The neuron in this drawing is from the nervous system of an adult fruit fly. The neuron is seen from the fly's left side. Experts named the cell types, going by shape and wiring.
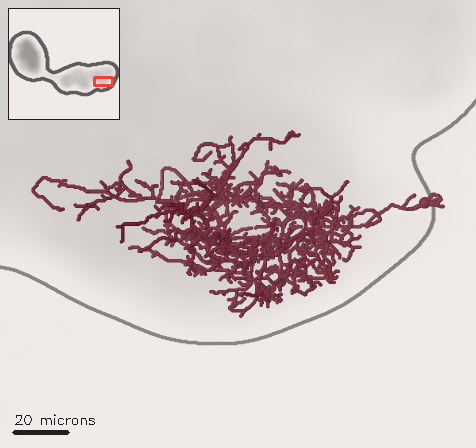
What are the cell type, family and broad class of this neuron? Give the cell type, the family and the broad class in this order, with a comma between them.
IN01B006, hemilineage 01B, nerve-cord intrinsic neuron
